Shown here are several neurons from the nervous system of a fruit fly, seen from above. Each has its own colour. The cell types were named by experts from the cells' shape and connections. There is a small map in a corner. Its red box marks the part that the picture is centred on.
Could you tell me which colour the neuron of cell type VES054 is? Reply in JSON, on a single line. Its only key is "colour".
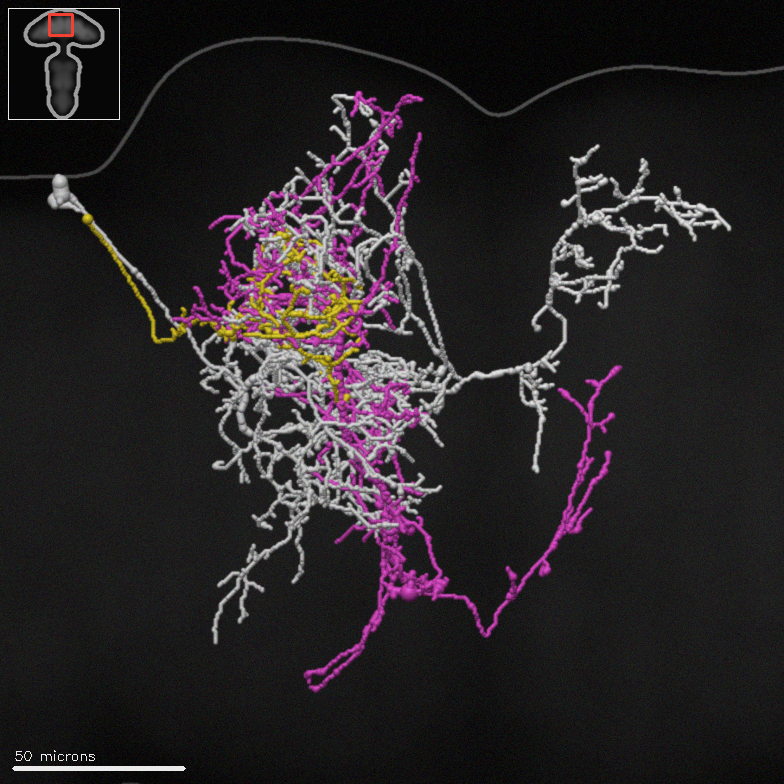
{"colour": "magenta"}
